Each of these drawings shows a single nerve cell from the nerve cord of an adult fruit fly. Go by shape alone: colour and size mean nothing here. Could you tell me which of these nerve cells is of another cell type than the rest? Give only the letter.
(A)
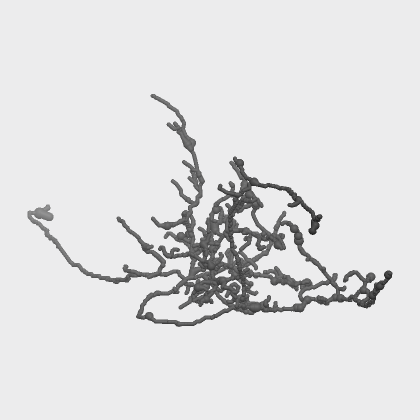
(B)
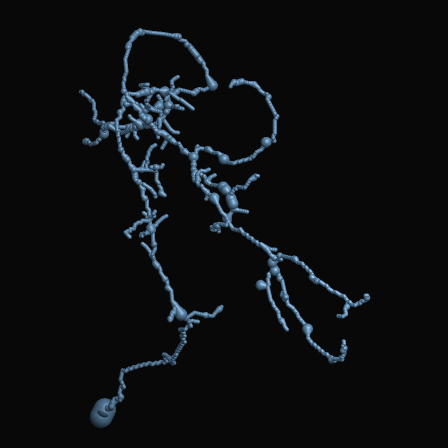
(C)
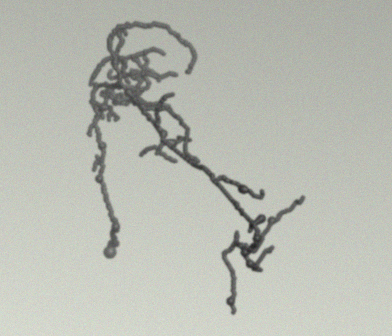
A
